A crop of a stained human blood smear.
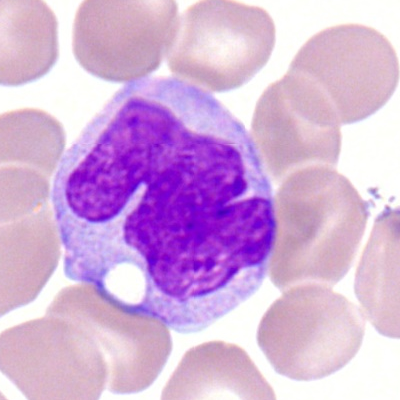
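Monocyte. The nucleus is irregular and folded, cut by a deep notch from the left side. Chromatin: dark purple, patchy and lacy rather than uniformly dense. A moderate rim of pale blue-grey cytoplasm surrounds the nucleus and holds a single round clear vacuole at the lower left.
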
